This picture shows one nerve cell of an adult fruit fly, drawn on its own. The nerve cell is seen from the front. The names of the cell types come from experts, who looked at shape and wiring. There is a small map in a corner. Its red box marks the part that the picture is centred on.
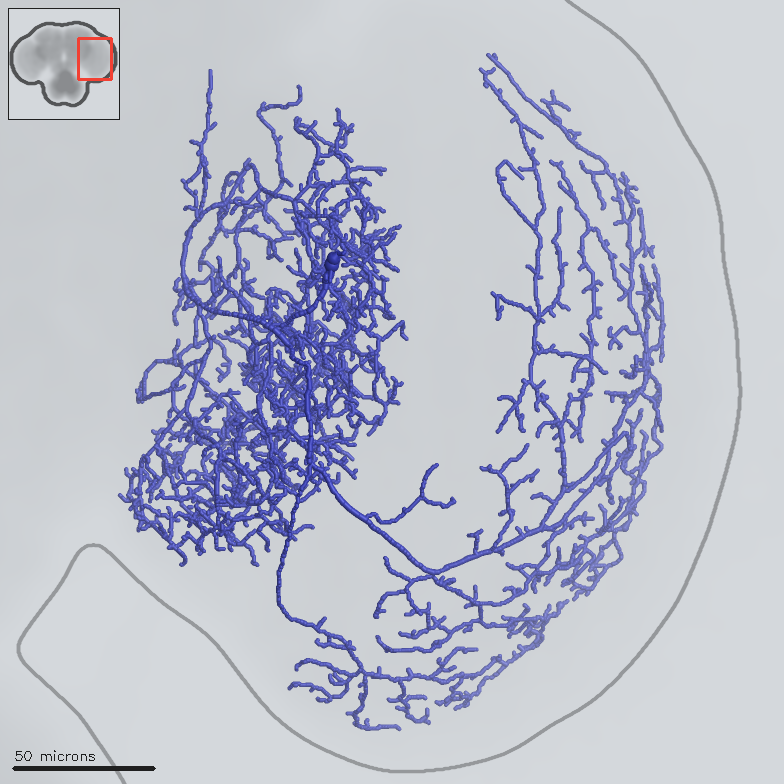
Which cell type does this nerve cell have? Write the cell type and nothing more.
LT88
